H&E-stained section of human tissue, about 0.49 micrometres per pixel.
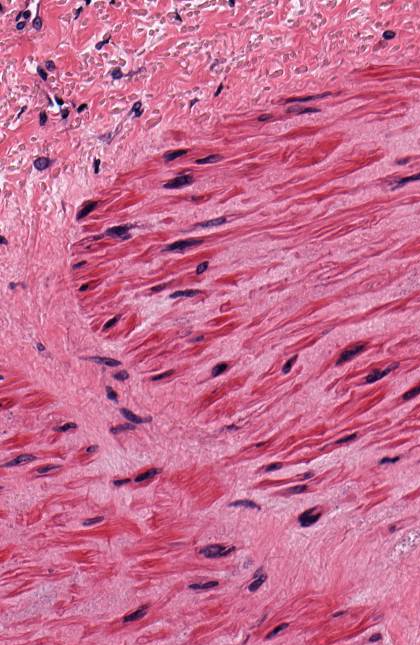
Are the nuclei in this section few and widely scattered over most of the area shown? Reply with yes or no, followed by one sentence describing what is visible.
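No. Most of the field is made up of bundles of spindle-shaped cells packed side by side.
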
